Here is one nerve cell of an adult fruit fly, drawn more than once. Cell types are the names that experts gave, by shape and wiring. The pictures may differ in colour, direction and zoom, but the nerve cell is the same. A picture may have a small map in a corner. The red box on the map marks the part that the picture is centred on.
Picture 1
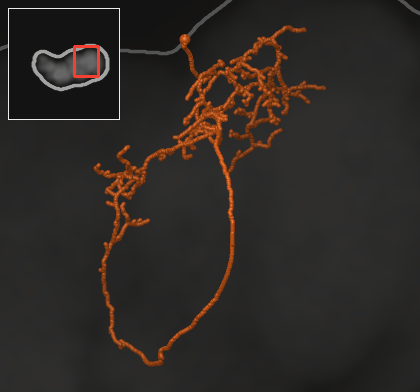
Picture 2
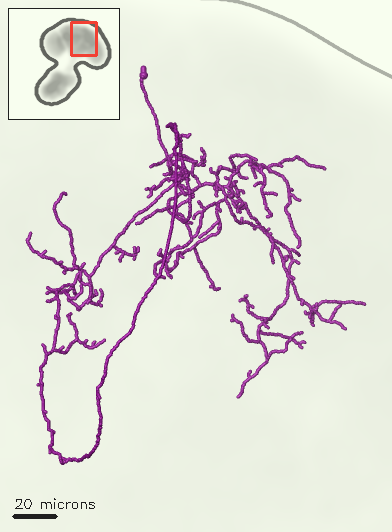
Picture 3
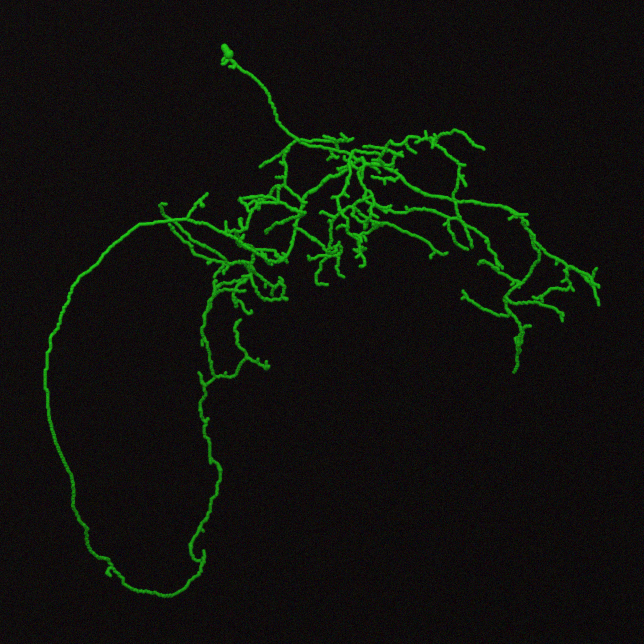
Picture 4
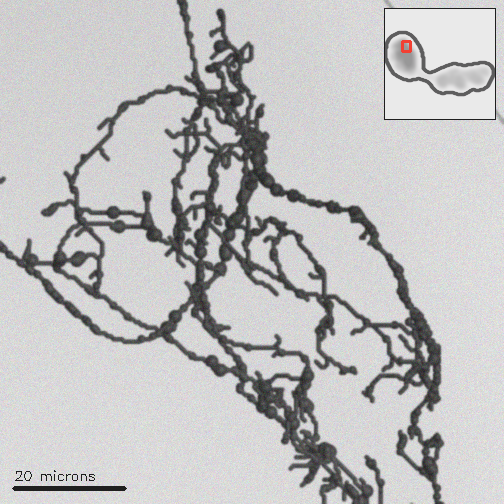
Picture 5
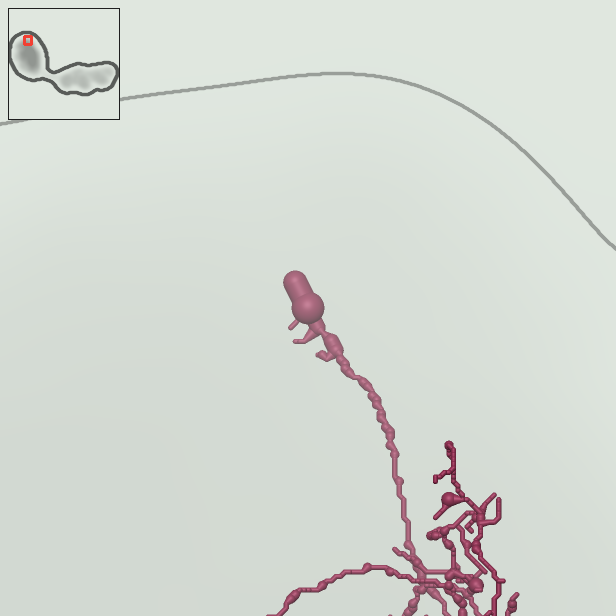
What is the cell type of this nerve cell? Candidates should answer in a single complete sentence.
As for cell type, this nerve cell is SMP459.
